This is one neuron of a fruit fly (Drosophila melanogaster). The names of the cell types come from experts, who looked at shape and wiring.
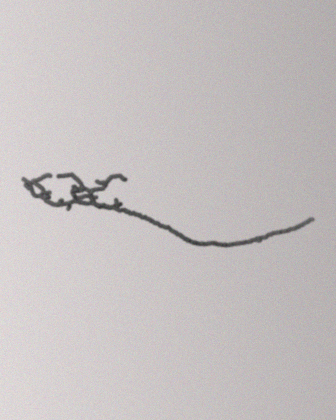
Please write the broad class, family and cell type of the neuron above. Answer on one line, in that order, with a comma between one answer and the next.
sensory neuron entering the nerve cord, class gustatory, LgLG1b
